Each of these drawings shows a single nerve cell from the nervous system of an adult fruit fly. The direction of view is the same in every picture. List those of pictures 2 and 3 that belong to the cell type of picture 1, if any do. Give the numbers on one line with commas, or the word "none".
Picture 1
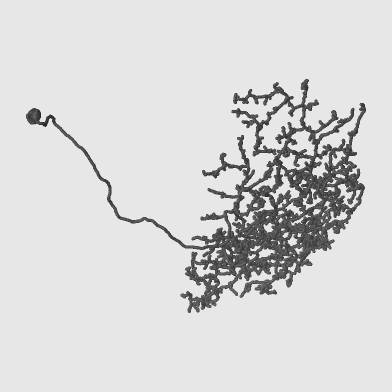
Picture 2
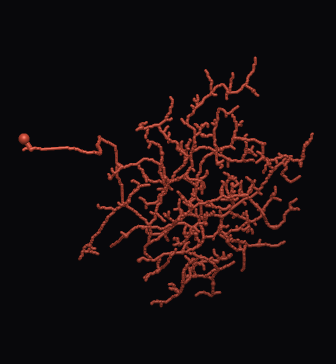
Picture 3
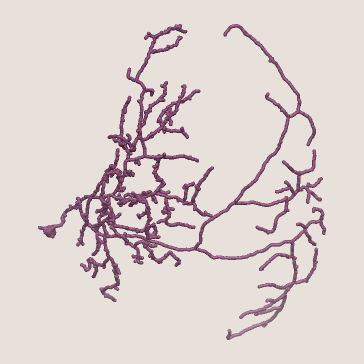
2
